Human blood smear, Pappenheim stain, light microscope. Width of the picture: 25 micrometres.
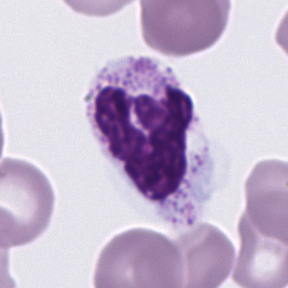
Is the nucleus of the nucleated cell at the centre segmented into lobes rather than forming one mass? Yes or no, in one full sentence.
Yes, there are two or more lobes making up the nucleus of the cell.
